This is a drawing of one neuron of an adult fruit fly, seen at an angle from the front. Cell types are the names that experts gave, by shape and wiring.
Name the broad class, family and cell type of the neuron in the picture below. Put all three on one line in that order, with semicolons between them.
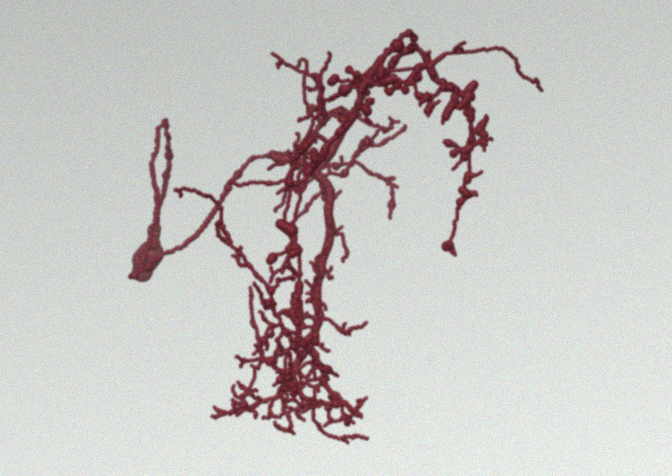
nerve-cord intrinsic neuron; hemilineage 26X; IN26X003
